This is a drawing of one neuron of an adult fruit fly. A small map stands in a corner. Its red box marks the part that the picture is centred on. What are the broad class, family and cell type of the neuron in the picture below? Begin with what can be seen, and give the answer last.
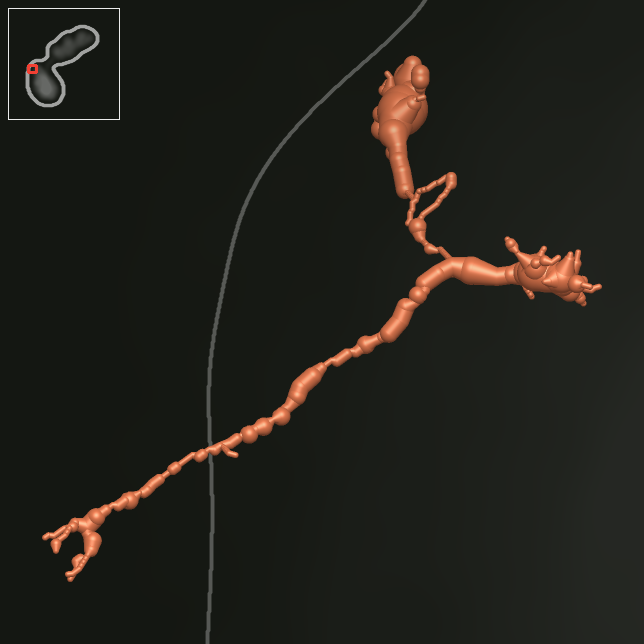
As drawn here it is about as wide as it is tall. Its broad class is optic-lobe intrinsic neuron. Its family is T. The cell type is T1.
